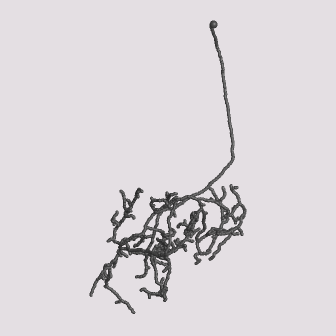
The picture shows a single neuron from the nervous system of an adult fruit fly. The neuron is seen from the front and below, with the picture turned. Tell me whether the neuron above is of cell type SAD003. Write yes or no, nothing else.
no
